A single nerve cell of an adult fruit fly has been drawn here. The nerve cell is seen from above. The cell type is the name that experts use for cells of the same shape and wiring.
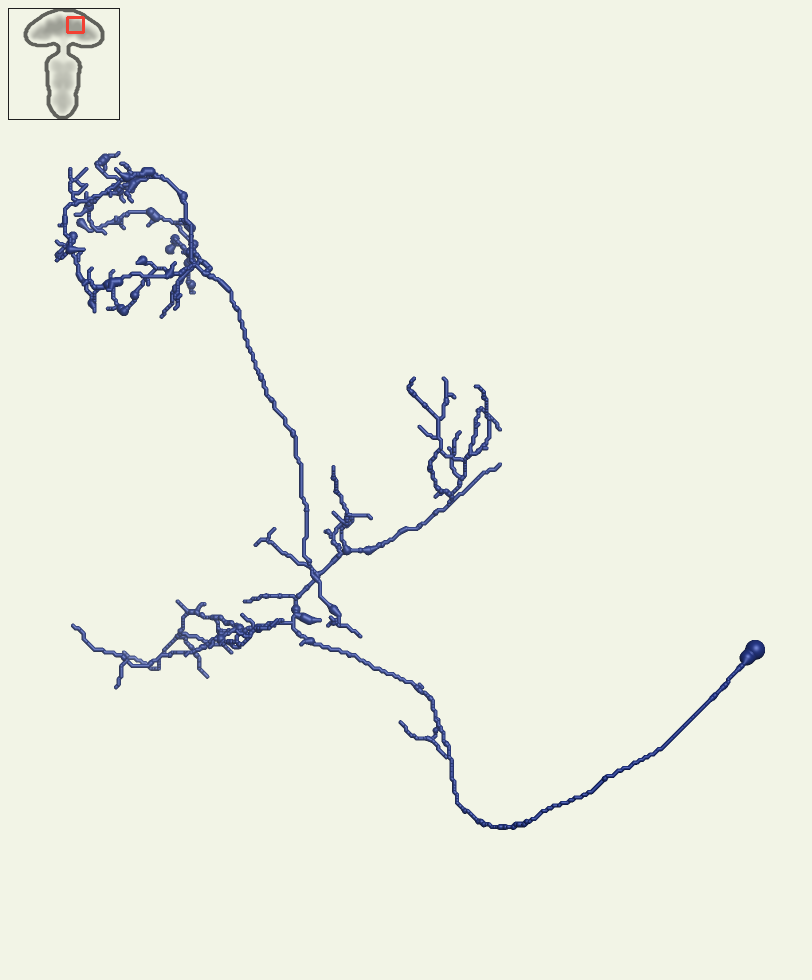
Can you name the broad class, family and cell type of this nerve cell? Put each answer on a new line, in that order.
central-brain intrinsic neuron
hemilineage SLPad1_posterior
SMP208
